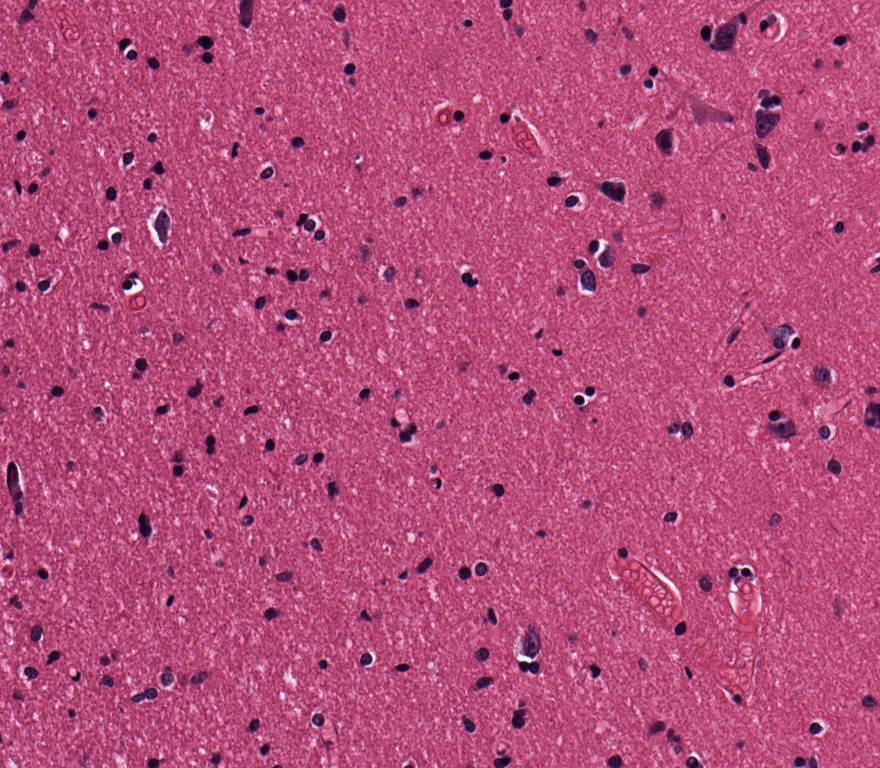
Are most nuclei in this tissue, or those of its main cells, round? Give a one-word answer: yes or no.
Yes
